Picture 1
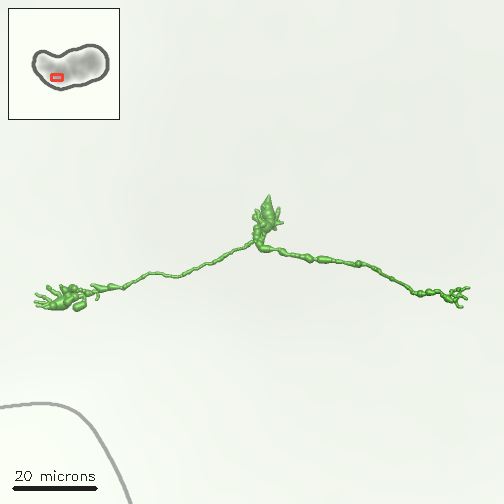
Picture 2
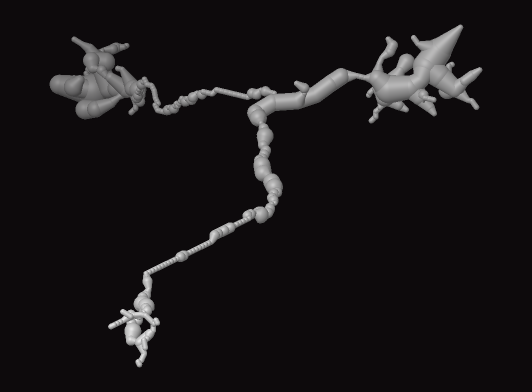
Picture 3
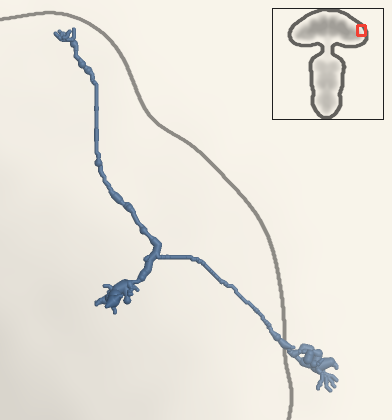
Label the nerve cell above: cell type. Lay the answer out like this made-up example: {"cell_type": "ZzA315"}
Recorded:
{"cell_type": "T1"}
